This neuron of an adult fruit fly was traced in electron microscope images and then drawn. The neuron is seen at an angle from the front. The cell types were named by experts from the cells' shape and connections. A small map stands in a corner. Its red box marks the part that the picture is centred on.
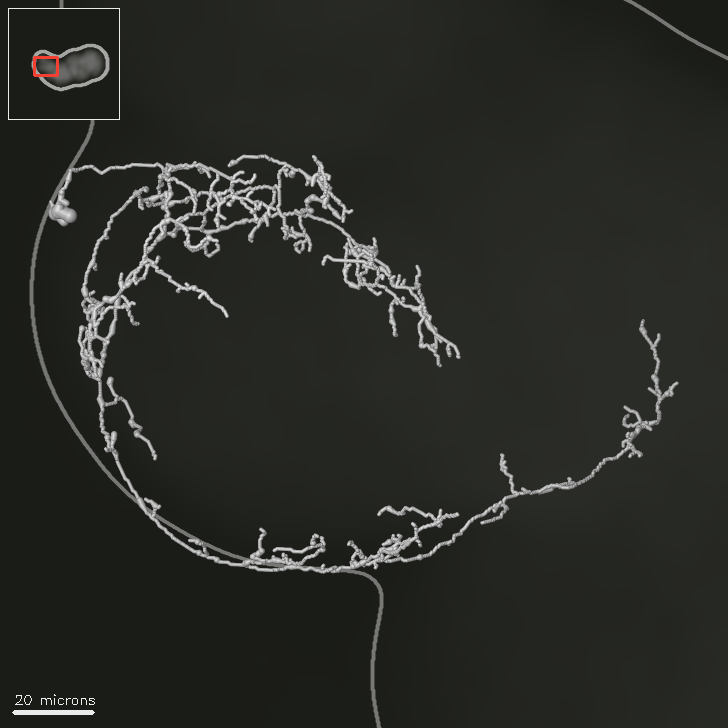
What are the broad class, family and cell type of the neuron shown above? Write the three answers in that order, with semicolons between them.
nerve-cord intrinsic neuron; hemilineage 19A; IN19A060_b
